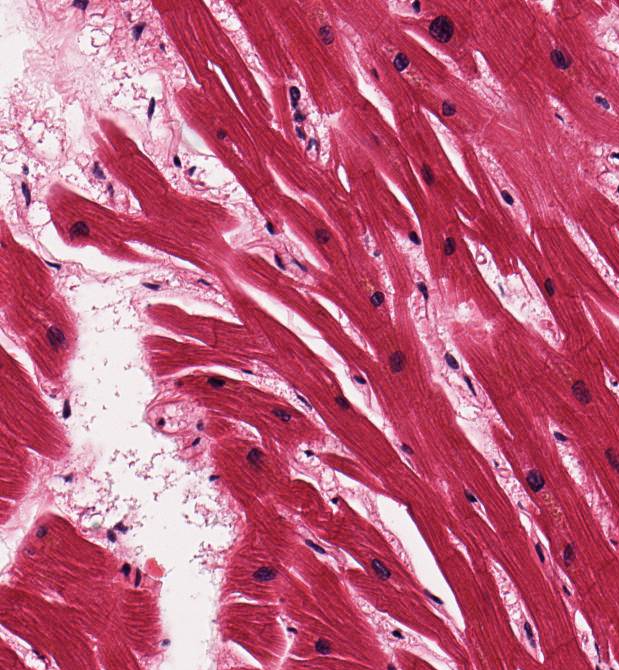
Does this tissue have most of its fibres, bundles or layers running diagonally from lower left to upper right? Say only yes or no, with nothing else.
No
